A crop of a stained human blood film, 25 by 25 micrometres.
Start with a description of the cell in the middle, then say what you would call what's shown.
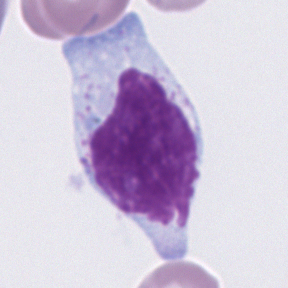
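Notice the nucleus, about 14 by 9 micrometres, with an irregular, lumpy border and small notches. It sits toward the right, leaving a wider band of cytoplasm on the left. That cytoplasm is pale blue, with fine reddish-purple granules scattered through it. This is a large granular lymphocyte.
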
